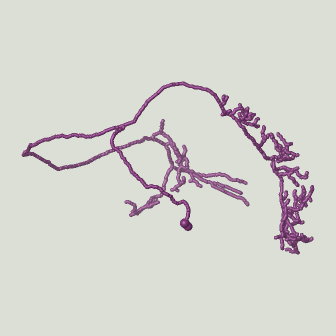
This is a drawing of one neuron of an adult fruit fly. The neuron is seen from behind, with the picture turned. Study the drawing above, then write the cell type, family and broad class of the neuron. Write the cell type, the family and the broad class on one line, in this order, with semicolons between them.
LAL148; hemilineage PSp1; central-brain intrinsic neuron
